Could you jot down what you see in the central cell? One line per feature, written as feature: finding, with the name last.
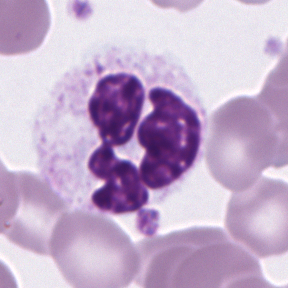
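Nucleus: divided into separate lobes
Position: toward the right side of the cell, more cytoplasm on the left
Cytoplasm: pale pinkish-lilac
Granules: many, fine, lilac, in the cytoplasm
Name: segmented neutrophil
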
